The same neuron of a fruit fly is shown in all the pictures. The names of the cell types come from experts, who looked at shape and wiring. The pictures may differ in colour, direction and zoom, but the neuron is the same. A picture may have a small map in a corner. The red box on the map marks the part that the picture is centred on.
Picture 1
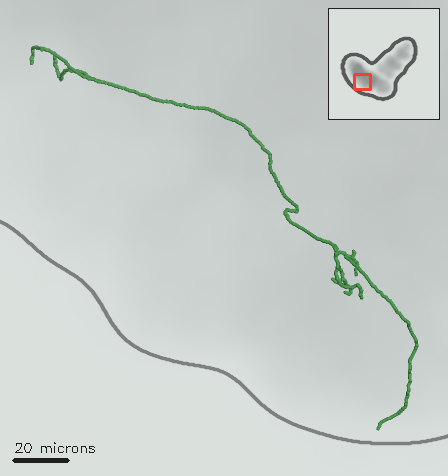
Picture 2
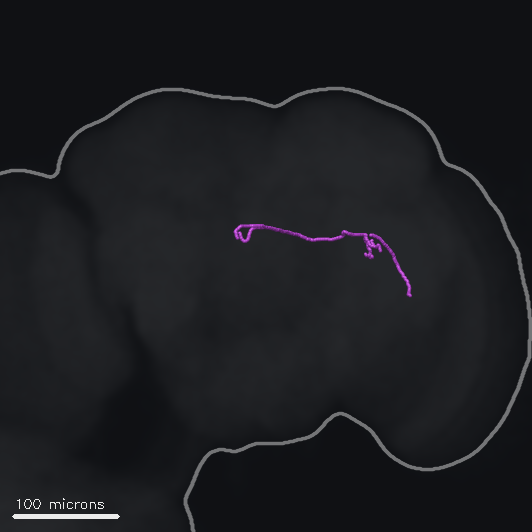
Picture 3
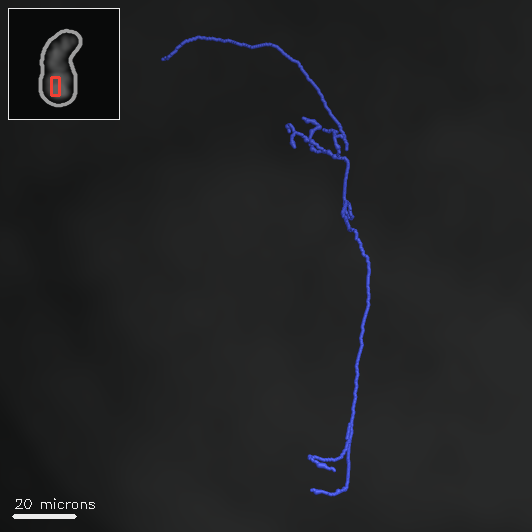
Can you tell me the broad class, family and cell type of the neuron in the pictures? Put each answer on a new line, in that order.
sensory neuron entering the brain
class olfactory
ORN_DL1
